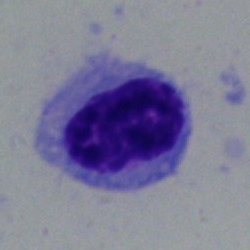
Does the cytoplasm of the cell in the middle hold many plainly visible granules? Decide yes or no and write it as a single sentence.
No, there is no granule to be seen in the cell's cytoplasm.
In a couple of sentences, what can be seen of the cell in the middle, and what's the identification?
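Look first at the outline: roughly oval, with a slightly uneven, fuzzy edge. The nucleus sits off-centre, toward the right side. Its chromatin is dark purple and coarsely clumped, with small paler patches between the clumps. Pale lilac-blue cytoplasm forms a moderate rim, widest on the left. This is a hairy cell.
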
